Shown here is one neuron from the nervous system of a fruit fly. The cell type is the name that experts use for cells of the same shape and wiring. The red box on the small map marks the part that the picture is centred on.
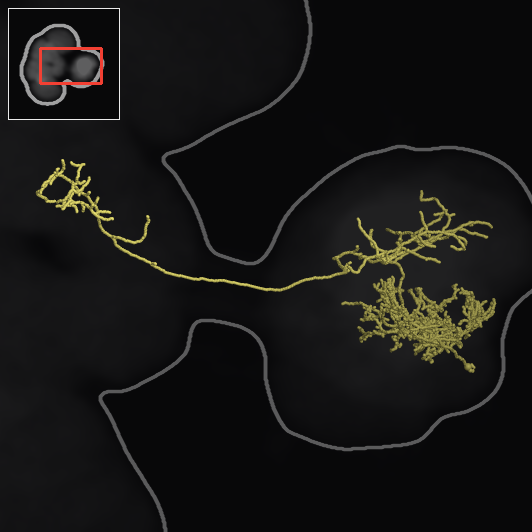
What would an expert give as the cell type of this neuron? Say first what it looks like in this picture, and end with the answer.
The picture shows dozens of branch ends. As drawn here it is wider than it is tall. This is an ascending neuron. It is of cell type AN08B022.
